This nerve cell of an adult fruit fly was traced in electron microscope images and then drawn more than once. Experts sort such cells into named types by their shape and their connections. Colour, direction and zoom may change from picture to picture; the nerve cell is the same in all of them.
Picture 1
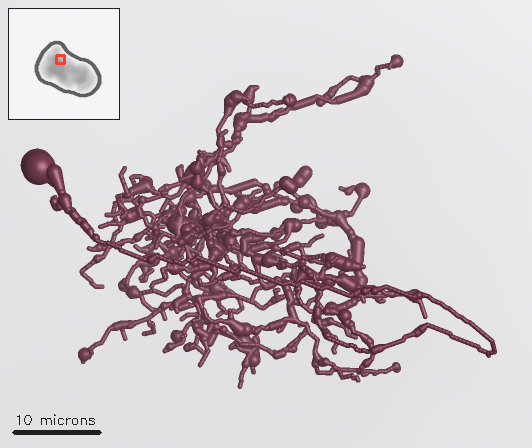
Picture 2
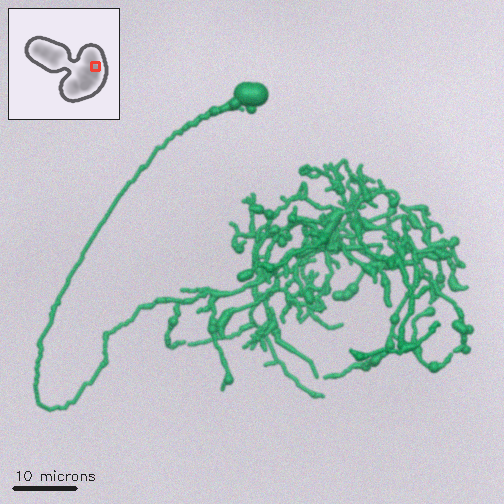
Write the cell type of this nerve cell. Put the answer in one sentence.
The cell type is LHPV4a9.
